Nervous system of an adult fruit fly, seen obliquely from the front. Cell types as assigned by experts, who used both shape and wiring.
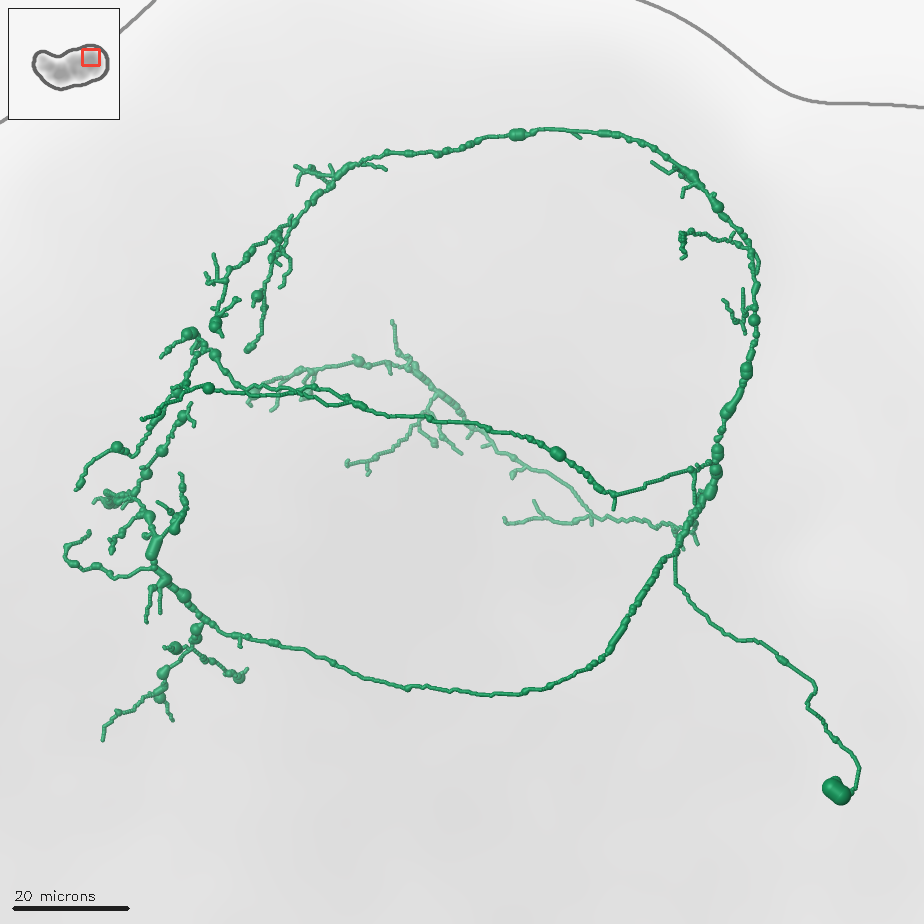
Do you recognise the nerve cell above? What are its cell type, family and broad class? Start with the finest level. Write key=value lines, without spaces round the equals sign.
cell_type=CL090_b
family=hemilineage SLPa&l1_anterior
broad_class=central-brain intrinsic neuron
